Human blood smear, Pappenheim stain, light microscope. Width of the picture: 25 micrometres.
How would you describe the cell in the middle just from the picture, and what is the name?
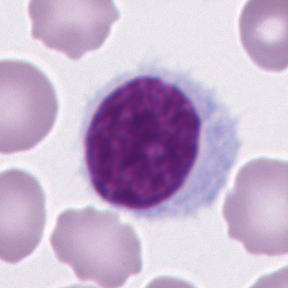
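The nucleus is round to slightly oval, about 12 by 10 micrometres, with no indentation or lobes. Pale blue cytoplasm surrounds it, forming a broader crescent on the right and only a thin rim on the left. At its outer edge the cytoplasm is ragged, with fine hair-like projections. This is a hairy cell.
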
